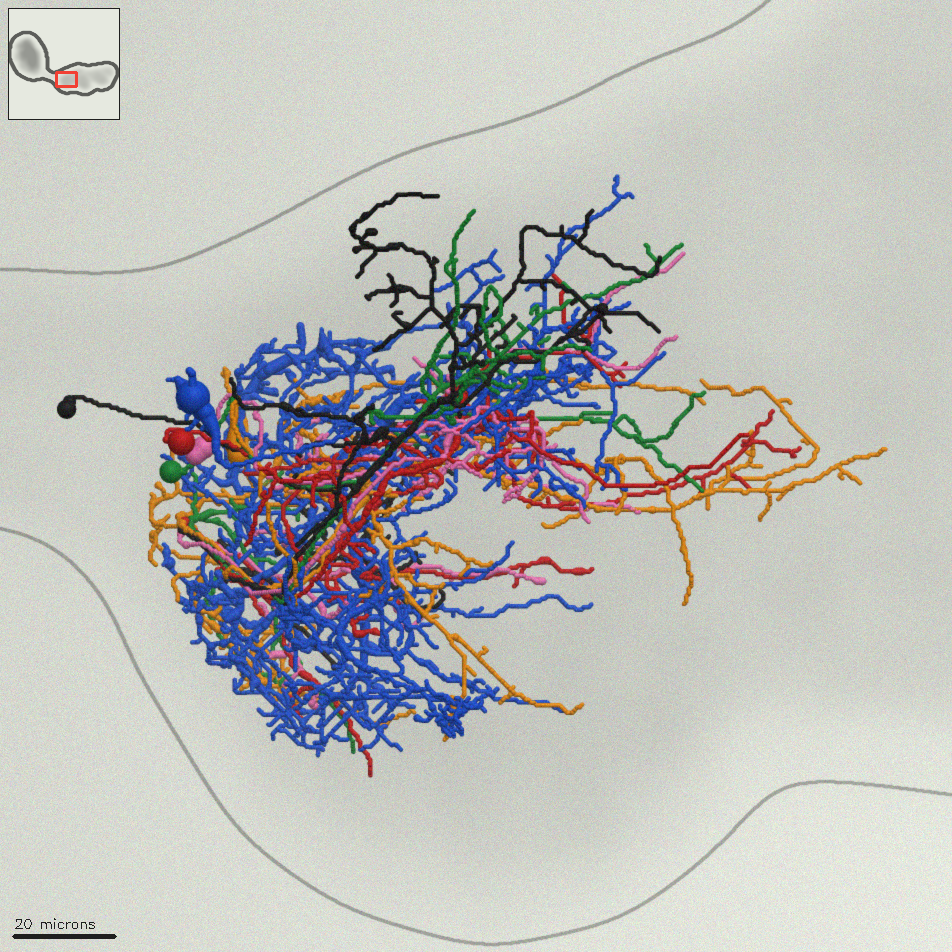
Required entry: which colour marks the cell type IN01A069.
red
